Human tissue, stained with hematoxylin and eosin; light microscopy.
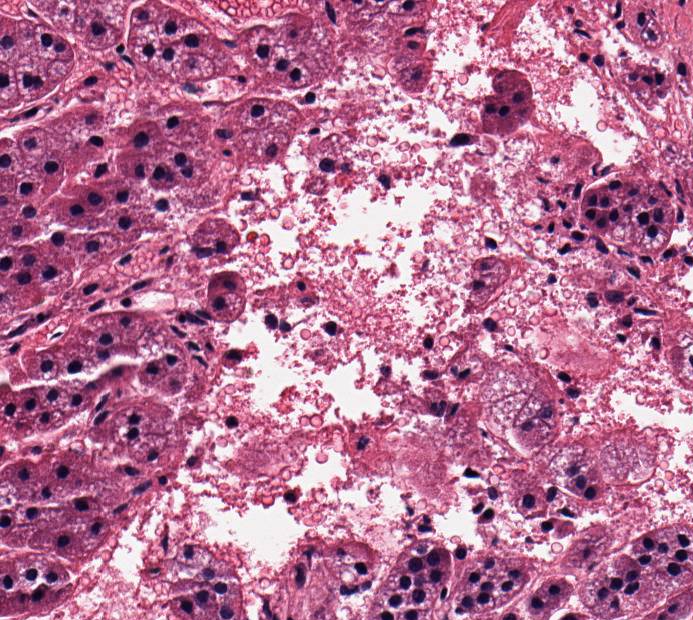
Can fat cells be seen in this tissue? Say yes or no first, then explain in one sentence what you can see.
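No. No fat cells are present anywhere in the field.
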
